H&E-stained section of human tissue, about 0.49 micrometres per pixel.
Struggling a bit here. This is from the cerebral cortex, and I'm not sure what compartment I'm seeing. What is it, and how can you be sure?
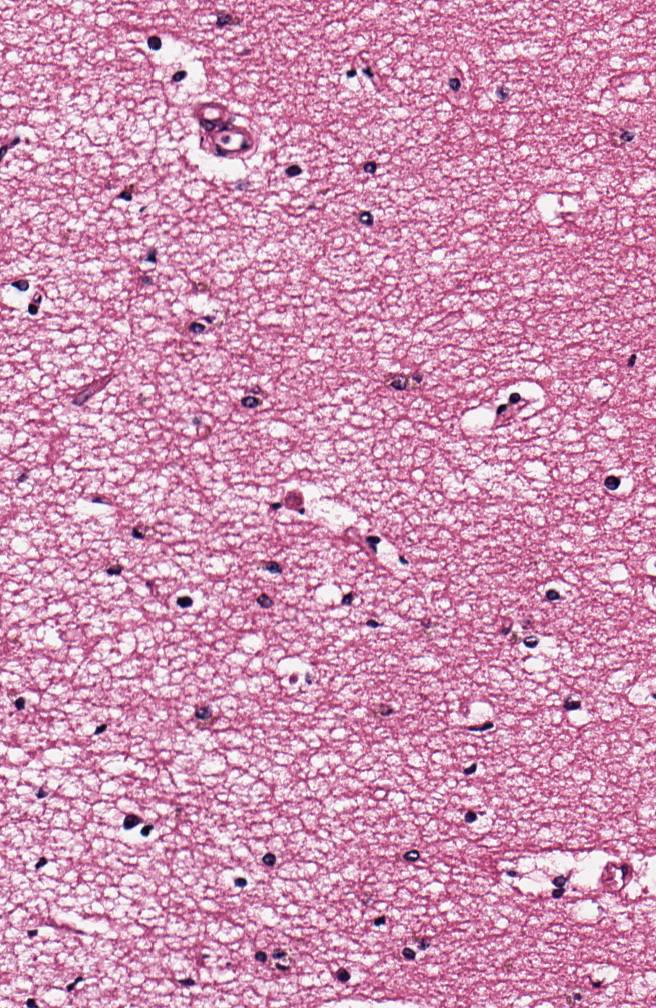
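Shown here is white matter.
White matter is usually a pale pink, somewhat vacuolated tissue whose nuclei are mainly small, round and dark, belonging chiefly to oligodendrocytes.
Accordingly, the whole field is pale pink and pierced by many small clear round vacuoles, and its sparse, evenly scattered cells appear mainly as small round dark-staining nuclei, mostly round rather than elongated. The tissue between forms a fine fibrillary meshwork. Many of the nuclei sit inside a clear halo.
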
